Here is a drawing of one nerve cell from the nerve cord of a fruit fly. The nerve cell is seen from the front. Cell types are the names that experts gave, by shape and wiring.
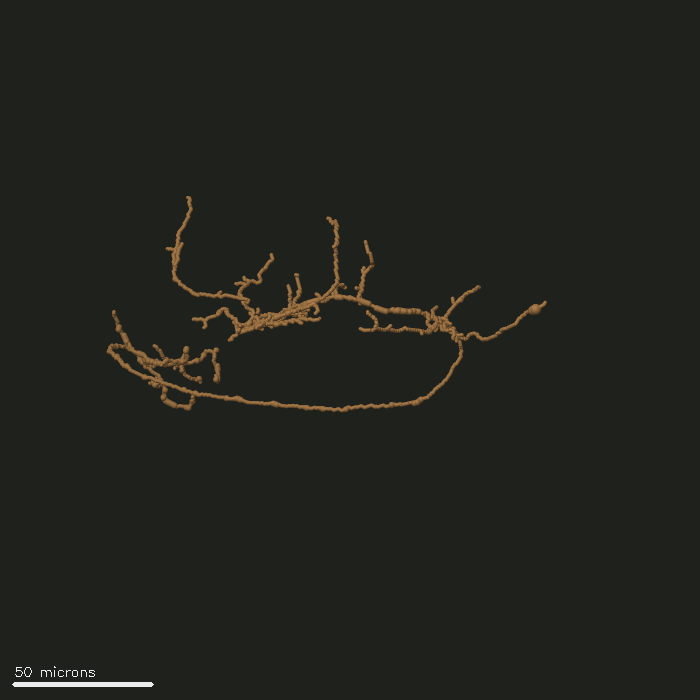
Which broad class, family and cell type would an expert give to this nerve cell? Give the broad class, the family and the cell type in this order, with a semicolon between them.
nerve-cord intrinsic neuron; hemilineage 09A; IN09A054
